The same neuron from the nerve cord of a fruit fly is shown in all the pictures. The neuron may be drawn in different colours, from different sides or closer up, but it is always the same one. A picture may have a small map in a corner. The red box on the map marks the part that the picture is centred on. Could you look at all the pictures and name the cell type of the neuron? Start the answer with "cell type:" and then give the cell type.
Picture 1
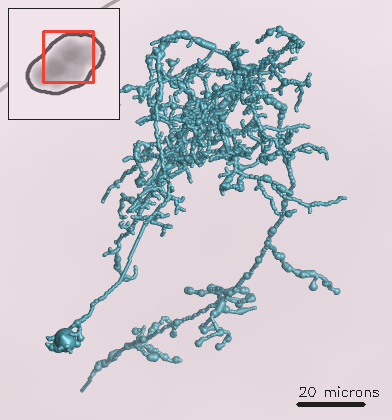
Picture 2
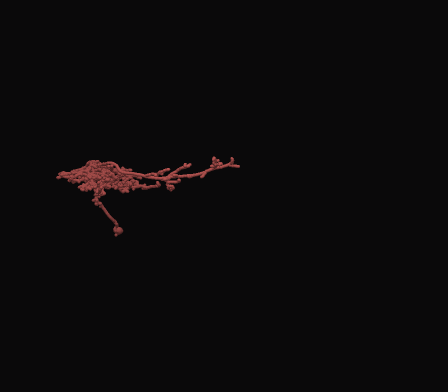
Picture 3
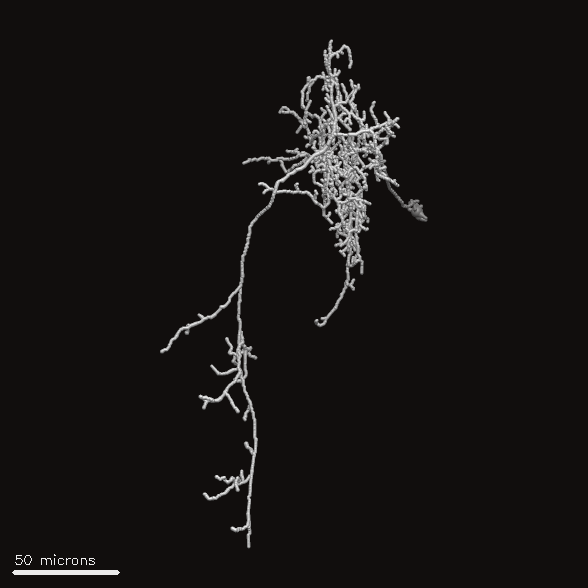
cell type: IN06A024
